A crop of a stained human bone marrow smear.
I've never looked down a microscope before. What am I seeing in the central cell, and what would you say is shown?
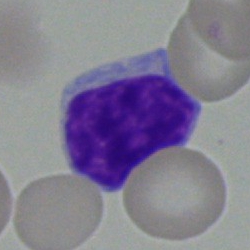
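Starting with the nucleus: it is a single unlobed mass that fills most of the cell. Within it, no nucleoli are visible. Moving on to the cytoplasm, no granules are seen. The cell is a lymphocyte.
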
